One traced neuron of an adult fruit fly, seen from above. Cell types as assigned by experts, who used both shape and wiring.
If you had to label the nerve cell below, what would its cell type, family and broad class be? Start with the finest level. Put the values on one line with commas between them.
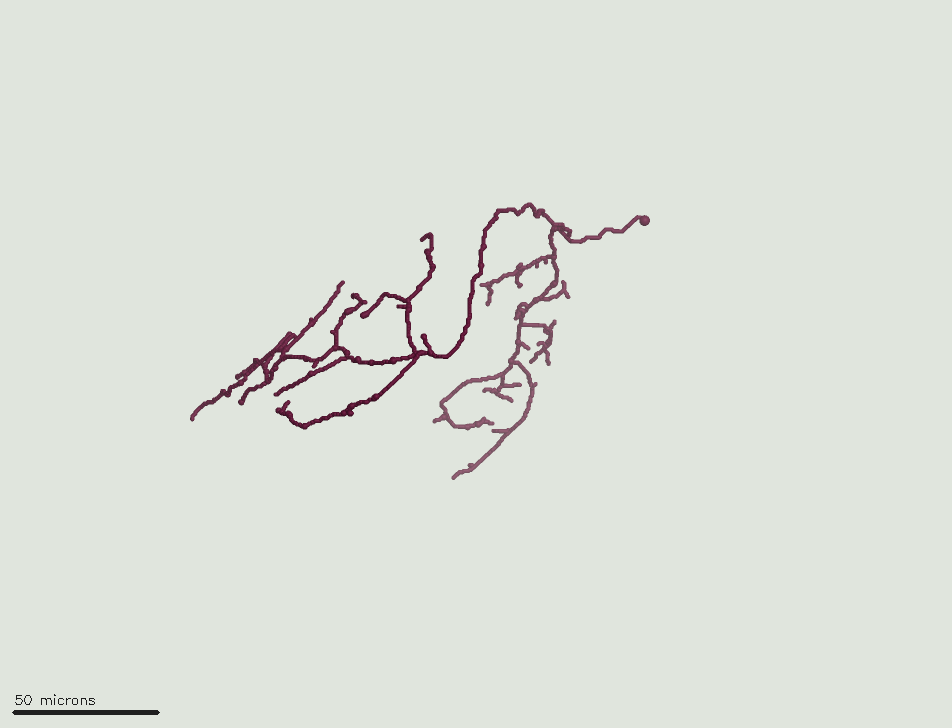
Cm23, Cm, optic-lobe intrinsic neuron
